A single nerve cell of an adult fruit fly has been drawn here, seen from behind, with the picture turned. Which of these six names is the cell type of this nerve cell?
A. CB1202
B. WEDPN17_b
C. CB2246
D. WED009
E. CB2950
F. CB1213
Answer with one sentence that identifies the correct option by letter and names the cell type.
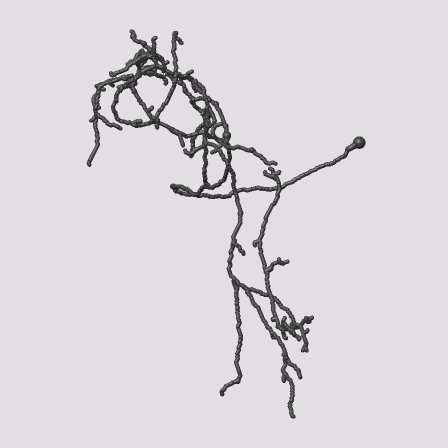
Named in option C, CB2246 is the cell type of the nerve cell.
